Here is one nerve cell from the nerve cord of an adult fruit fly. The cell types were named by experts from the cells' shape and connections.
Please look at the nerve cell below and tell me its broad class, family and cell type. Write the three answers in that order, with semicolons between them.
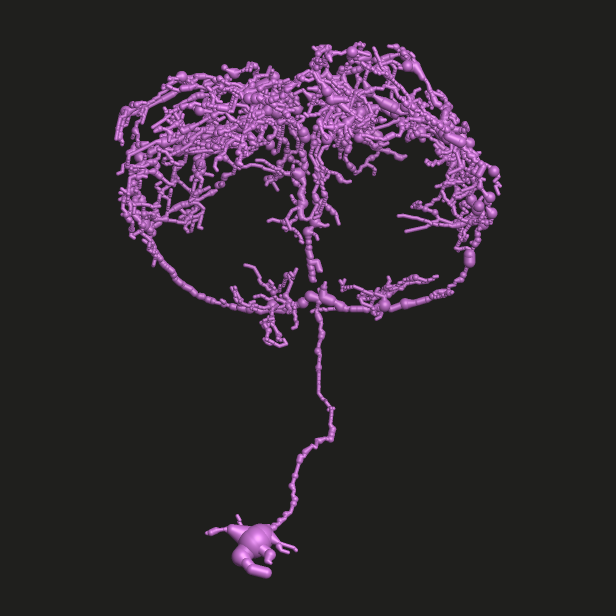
nerve-cord intrinsic neuron; hemilineage 00A; IN00A017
